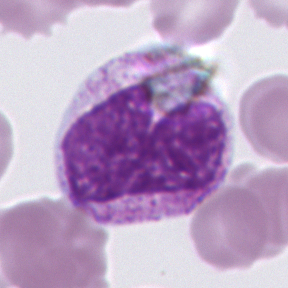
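Band neutrophil in the middle of the field. First, its nucleus fills most of the cell; second, the nucleus has a notch in its upper edge. Third, the cytoplasm is pale lilac, and fourth, it forms a wider band above and below the nucleus than at its sides.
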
